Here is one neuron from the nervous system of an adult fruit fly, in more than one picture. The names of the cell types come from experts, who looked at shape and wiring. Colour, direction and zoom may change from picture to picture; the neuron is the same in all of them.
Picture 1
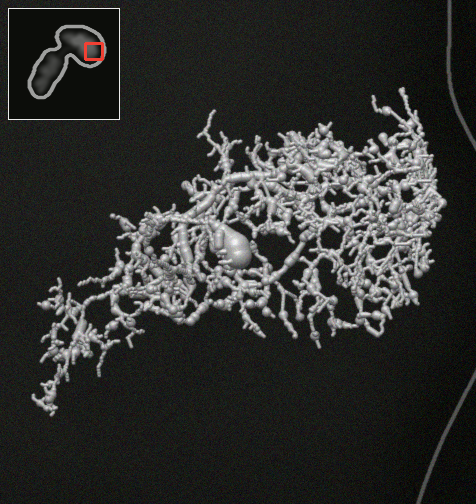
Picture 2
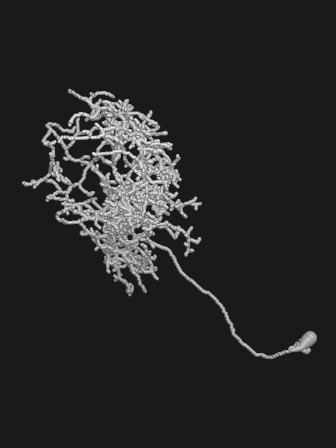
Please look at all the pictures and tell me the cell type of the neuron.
SLP209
